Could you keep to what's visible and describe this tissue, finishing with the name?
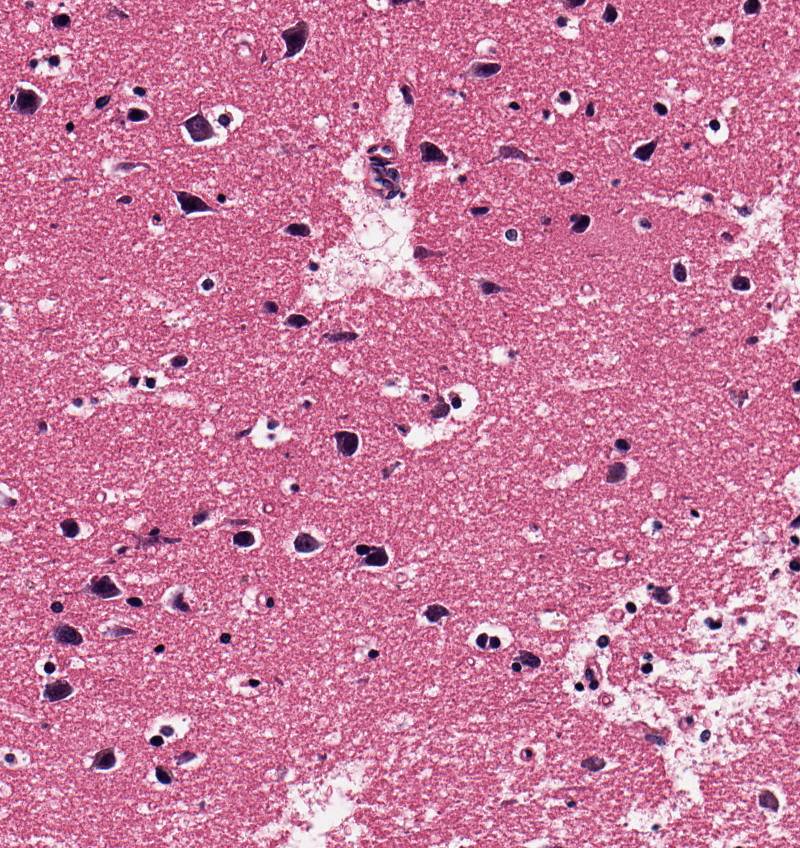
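Finely granular pink neuropil fills the field, with scattered cells and no epithelium or glands. Scattered neurons have angular, triangular, darkly stained cell bodies, several showing a tapering process. Many small, round, dark nuclei with little visible cytoplasm are evenly dotted through the neuropil. Many cells sit within clear, empty halos that separate them from the surrounding neuropil. This is cerebral cortex.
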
